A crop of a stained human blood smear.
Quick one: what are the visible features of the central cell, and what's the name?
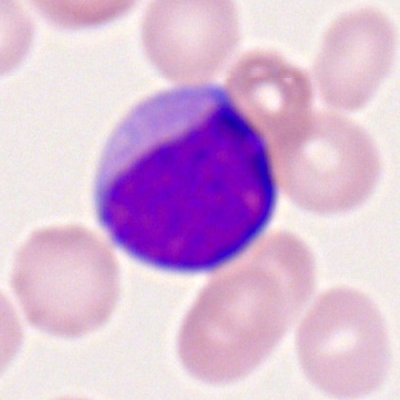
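Pale blue cytoplasm forms a crescent on the upper-left side of the nucleus and is scant compared with the nucleus. Neither granules nor vacuoles are visible in it. The cell is a myeloblast.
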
